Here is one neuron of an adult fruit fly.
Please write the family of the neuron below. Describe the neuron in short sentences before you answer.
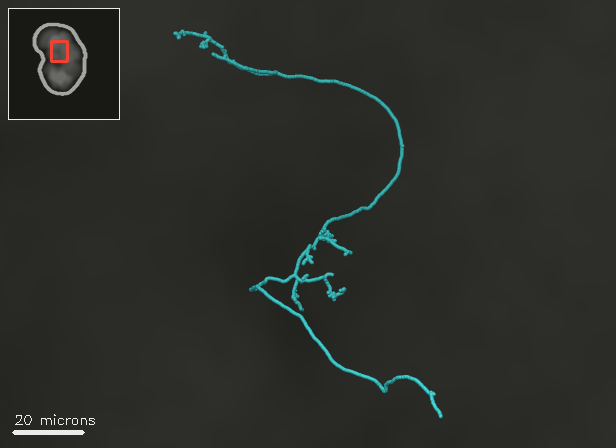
The drawing shows no cell body. By the scale bar it is about 110 microns tall in this view. Its broad class is sensory neuron entering the brain. The name of its family is class olfactory.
